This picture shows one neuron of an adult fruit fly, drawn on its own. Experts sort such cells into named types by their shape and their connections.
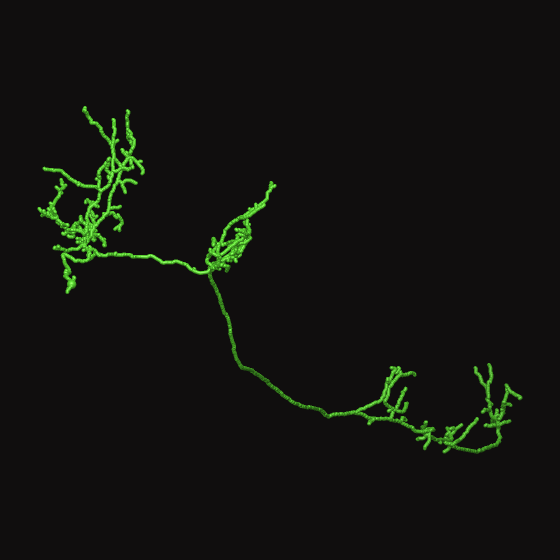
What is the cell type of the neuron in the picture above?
DNg107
